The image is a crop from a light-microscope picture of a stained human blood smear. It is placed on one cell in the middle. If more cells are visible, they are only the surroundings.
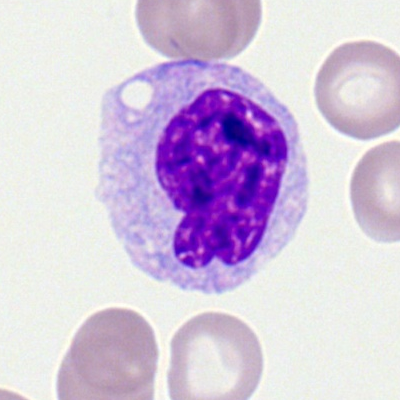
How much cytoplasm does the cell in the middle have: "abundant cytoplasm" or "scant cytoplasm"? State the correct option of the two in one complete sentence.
Its cytoplasm is plentiful around the nucleus.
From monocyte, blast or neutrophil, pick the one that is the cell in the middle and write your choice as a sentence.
The centrally positioned cell in the crop represents a monocyte.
